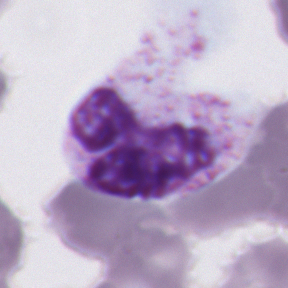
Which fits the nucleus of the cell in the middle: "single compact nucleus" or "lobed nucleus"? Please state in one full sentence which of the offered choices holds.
It is a lobed nucleus that this cell contains.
